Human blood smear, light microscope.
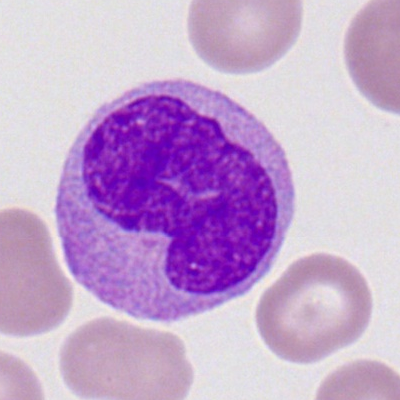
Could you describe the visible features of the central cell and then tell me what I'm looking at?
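First, the nucleus: indented like a kidney bean, its notch toward the lower left, it fills most of the cell. Second, the cytoplasm: pale greyish-lilac, with only a fine, dust-like texture and no coarse granules. Last, the name: monocyte.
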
